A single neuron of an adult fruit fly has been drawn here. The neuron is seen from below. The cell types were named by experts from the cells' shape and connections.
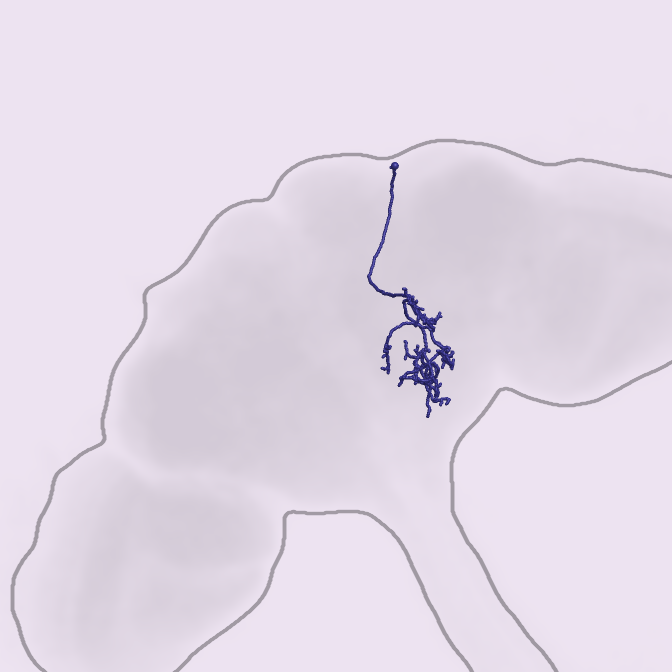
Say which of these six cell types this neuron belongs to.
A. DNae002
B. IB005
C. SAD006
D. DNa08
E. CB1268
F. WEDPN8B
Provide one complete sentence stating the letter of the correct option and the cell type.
Option C, the cell type SAD006, describes the neuron.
